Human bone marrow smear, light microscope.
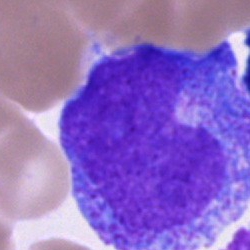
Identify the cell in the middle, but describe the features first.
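First, the outline: irregular, with small bumps along the edge. Next, the cytoplasm, which is blue and holds scattered fine purple-red granules. Beside the nucleus, at the upper right, a pale area lies in the cytoplasm. This cell is a promyelocyte.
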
